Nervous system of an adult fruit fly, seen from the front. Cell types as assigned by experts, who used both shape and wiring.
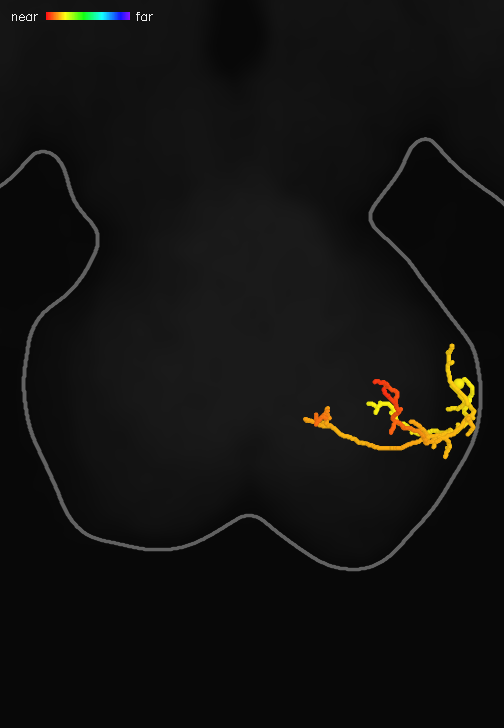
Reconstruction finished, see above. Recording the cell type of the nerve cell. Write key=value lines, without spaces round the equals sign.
cell_type=IN20A.22A069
